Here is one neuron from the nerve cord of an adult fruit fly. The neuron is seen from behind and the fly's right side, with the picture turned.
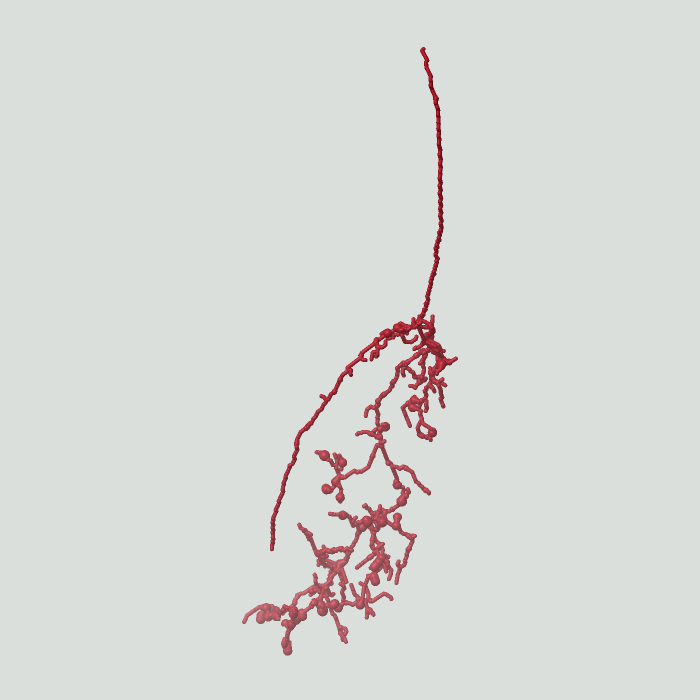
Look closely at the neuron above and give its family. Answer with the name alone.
hemilineage 03B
